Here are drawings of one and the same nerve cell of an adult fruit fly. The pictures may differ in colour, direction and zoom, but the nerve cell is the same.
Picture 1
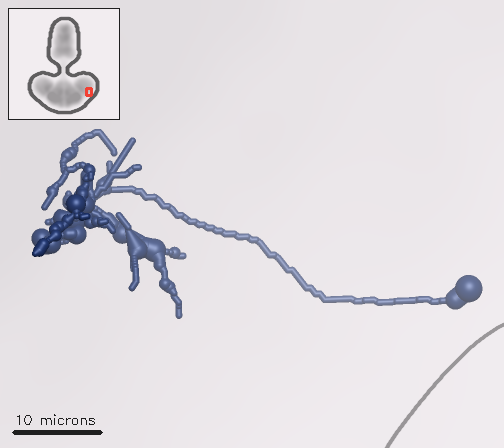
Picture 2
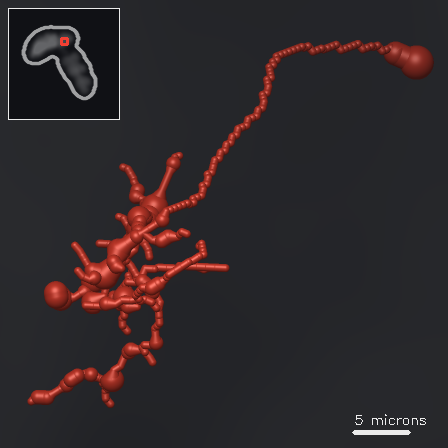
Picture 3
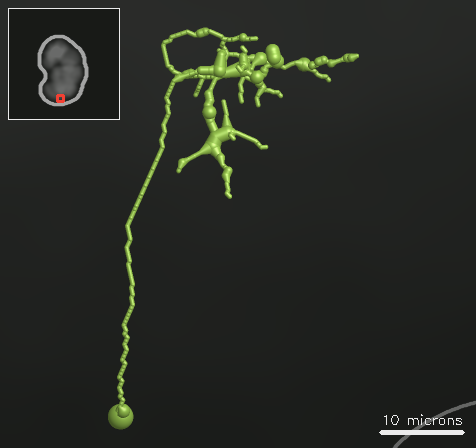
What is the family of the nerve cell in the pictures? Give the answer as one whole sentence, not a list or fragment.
Family membership for the nerve cell is Dm.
